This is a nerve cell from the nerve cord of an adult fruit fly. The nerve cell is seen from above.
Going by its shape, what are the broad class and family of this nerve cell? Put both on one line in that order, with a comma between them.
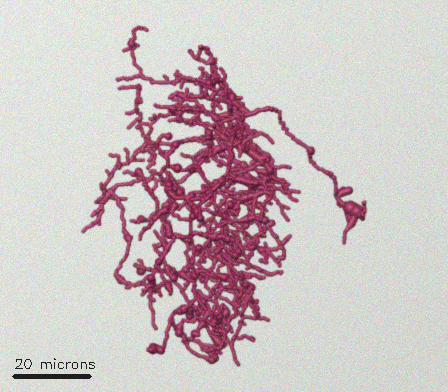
nerve-cord intrinsic neuron, hemilineage 01A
